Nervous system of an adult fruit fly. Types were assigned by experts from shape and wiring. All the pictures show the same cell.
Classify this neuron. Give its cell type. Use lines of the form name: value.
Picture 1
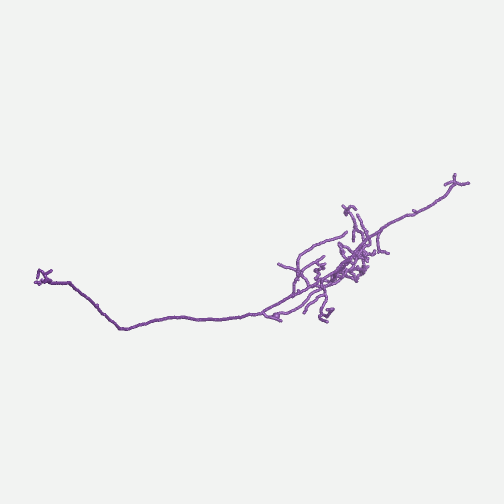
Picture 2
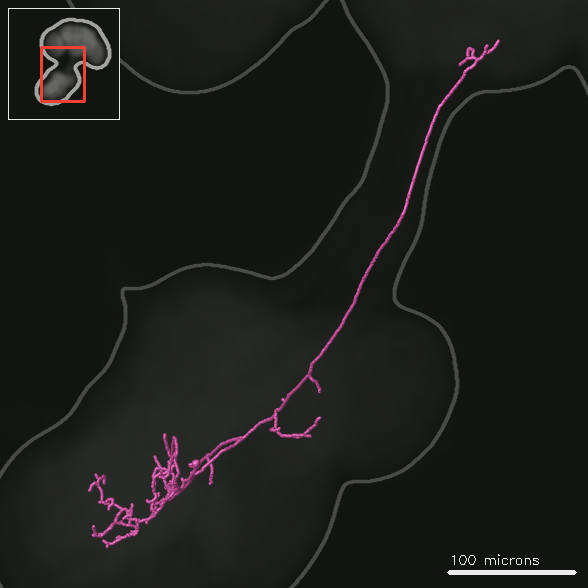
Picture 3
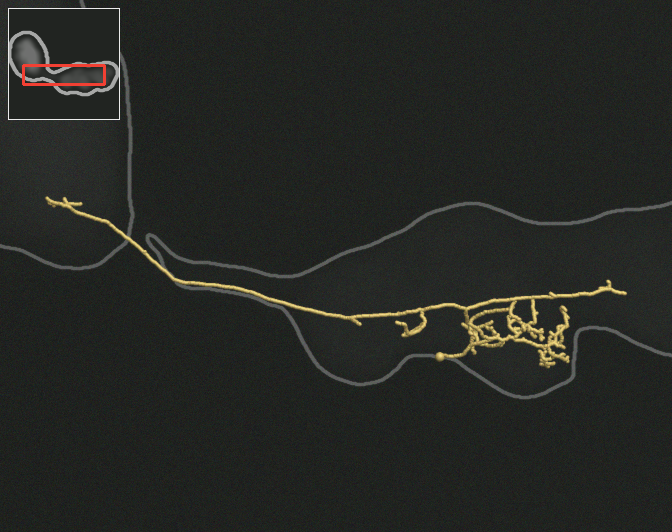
cell type: AN10B035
